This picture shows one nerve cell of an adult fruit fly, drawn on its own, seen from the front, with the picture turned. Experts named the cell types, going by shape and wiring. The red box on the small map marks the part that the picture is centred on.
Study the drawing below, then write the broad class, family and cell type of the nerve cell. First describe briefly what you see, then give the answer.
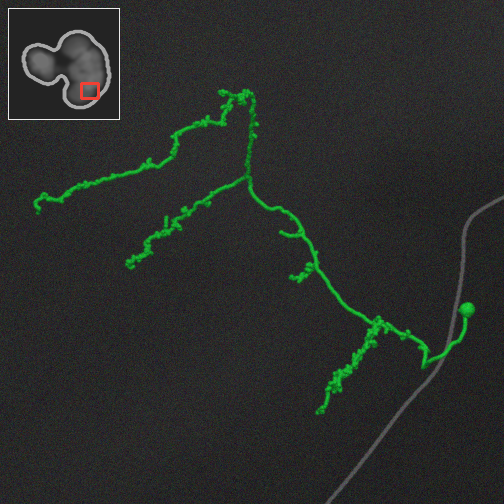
Its cell body lies on the right of the picture. In this view it is wider than it is tall. It is an optic-lobe intrinsic neuron. The family is TmY. Its cell type is TmY9a.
